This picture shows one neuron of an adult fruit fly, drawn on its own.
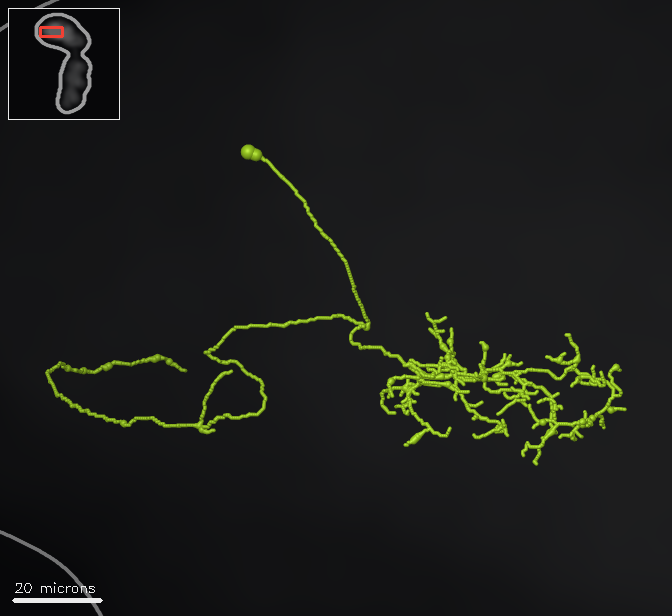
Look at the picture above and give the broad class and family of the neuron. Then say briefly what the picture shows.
It is a visual projection neuron. The family is LoVP. By the scale bar it is about 130 microns wide in this view. The picture shows dozens of branch ends.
